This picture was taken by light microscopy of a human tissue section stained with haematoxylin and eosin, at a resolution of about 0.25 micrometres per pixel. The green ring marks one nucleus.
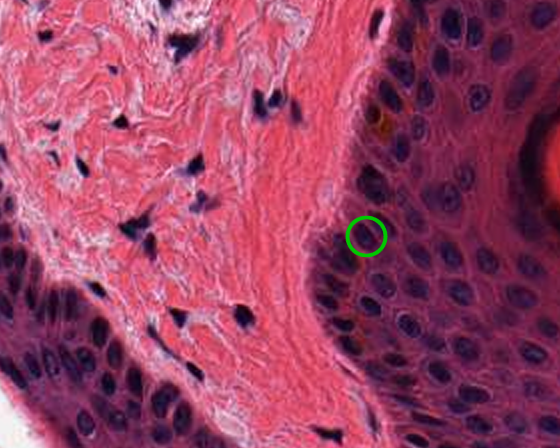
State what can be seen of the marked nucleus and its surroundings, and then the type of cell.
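The nucleus is oval and dark purple, about the same size as the neighbouring nuclei. It sits among closely packed cells whose nuclei form a row following that border. The marked nucleus belongs to a keratinocyte.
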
